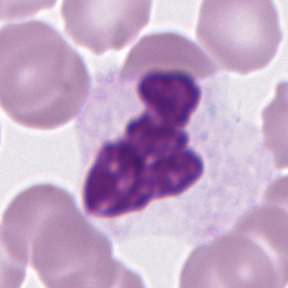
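Segmented neutrophil in a stained smear of peripheral blood. Its nucleus is irregular and folded into several overlapping lobes, lying toward the left side of the cell and leaving more cytoplasm on the right. The cytoplasm is plentiful and very pale greyish-lilac. The outer edge of the cell is faint and roughly round.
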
